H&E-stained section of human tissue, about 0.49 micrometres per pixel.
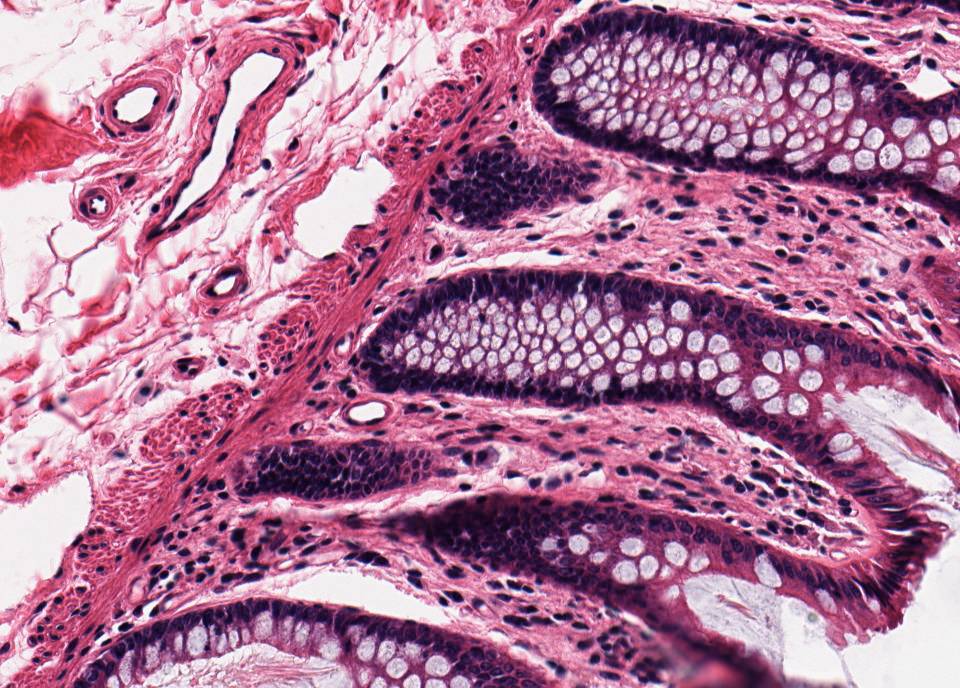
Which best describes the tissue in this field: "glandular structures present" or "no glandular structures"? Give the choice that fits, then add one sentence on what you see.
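Glandular structures present. Elongated tubular crypts lie side by side, running from left of centre toward the right edge of the field.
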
